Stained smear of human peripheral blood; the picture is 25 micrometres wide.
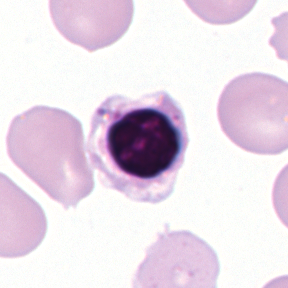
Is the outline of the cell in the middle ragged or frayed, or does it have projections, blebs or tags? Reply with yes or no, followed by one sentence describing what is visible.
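Yes. The outline of the cell is ragged, with short irregular projections.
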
